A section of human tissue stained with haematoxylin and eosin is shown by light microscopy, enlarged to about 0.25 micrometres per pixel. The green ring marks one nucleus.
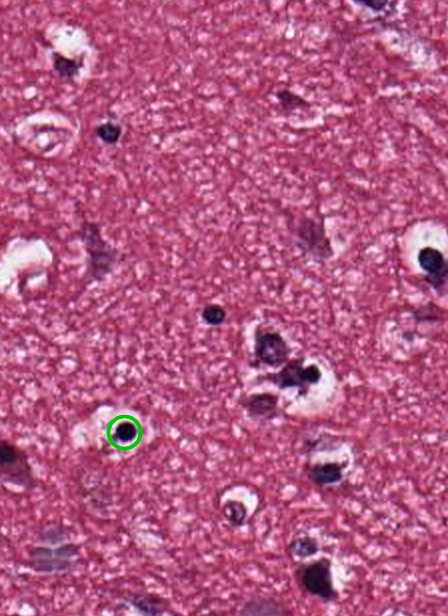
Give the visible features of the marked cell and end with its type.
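The nucleus is small, round and very dark, with a uniform dense stain and no visible internal detail. The nucleus is smaller than most of the other nuclei in the field. The nucleus sits within a clear, pale halo that is wider than the nucleus itself, with little or no pink cytoplasm visible around it. The cell lies on its own in the fine-textured pink background, not in contact with any vessel or neighbouring cell. The marked cell is an oligodendrocyte.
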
